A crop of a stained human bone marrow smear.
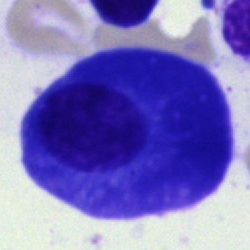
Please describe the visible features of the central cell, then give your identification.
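What I notice first is a smooth oval outline, broader than it is tall. The chromatin looks dark purple and dense. There's plenty of cytoplasm, staining deep blue, and I see no purple or red granules in it. So this one is a plasma cell.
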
